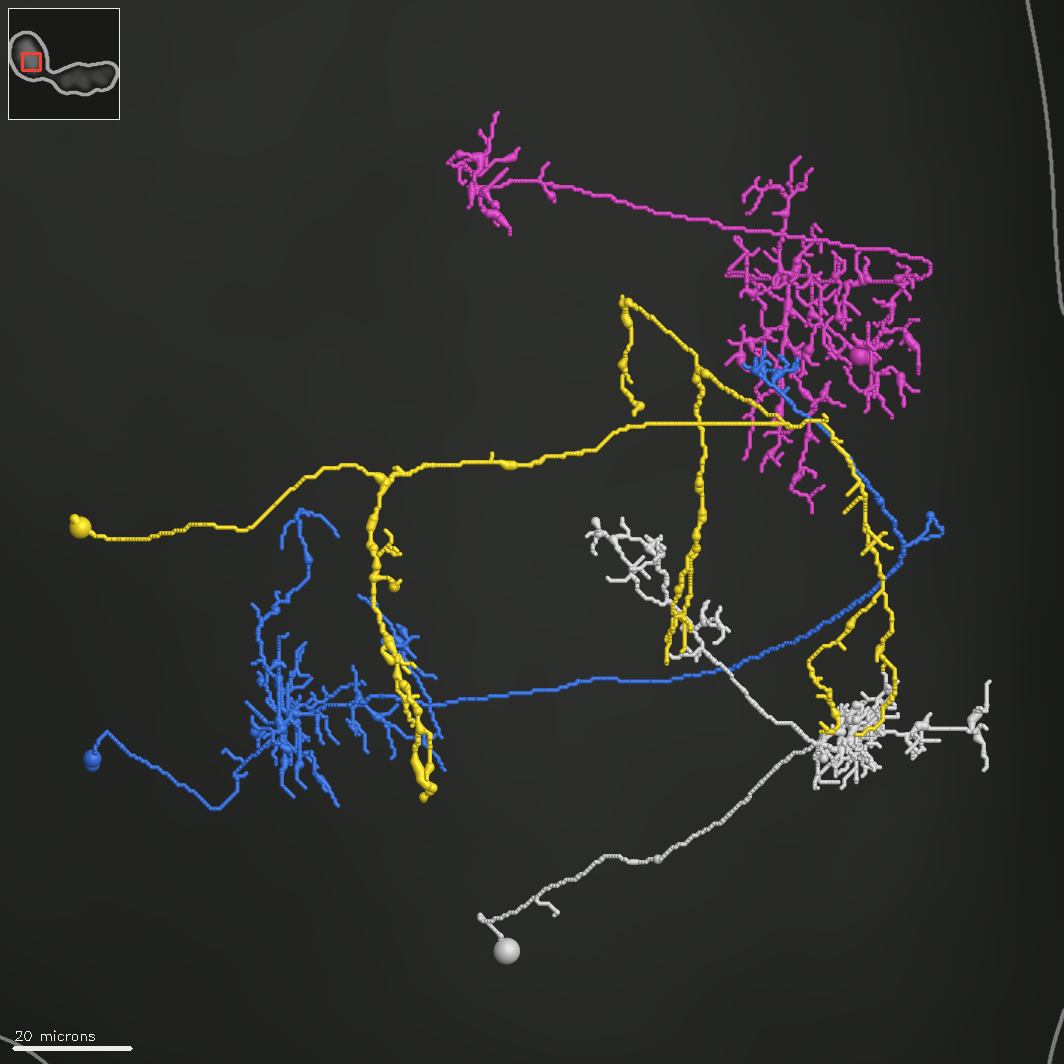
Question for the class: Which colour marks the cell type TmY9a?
yellow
